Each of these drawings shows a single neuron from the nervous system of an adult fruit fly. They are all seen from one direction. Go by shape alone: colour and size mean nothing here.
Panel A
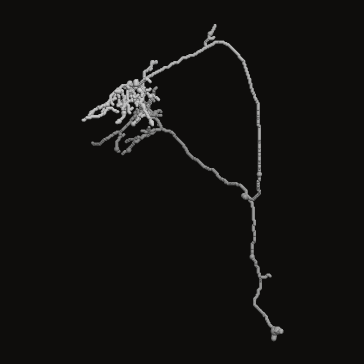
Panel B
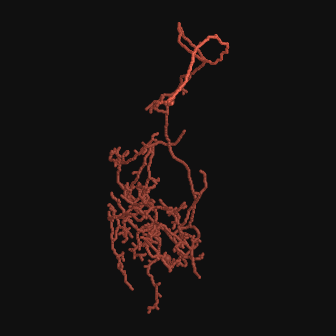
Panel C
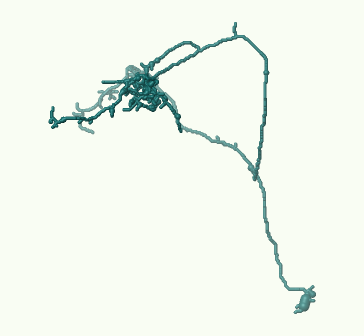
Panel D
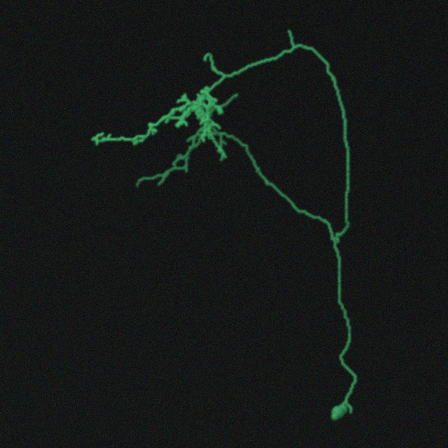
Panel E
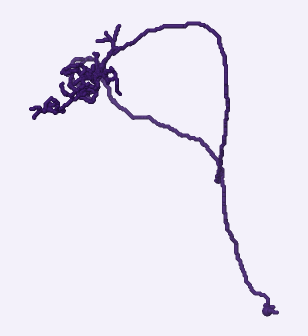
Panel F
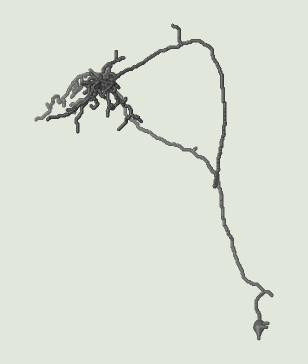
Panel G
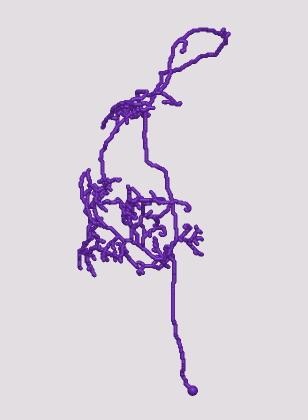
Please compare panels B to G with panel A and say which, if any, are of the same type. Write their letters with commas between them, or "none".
C, D, E, F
